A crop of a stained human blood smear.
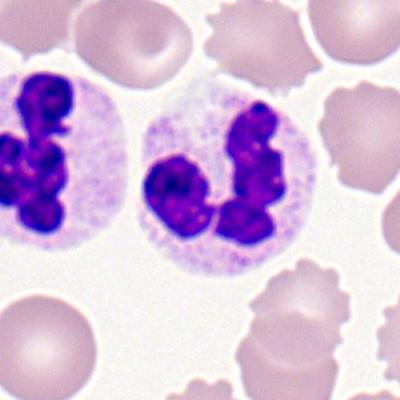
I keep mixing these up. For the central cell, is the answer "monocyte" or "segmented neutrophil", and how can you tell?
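This is a segmented neutrophil rather than a monocyte. Its nucleus is divided into three lobes.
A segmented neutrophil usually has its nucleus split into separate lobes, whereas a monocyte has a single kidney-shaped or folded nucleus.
The cytoplasm is plentiful and pale pinkish-lilac, with fine, faint lilac granules.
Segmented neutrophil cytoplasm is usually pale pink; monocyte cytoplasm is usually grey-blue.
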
